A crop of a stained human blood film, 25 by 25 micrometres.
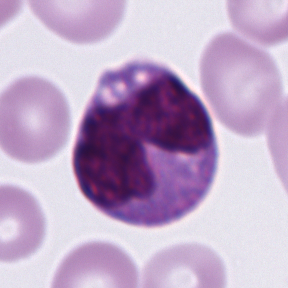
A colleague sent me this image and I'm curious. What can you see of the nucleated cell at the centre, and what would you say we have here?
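The cell measures about 14 micrometres across. Its nucleus fills about 60% of the cell's area and occupies the upper and left parts, with its indentation opening toward the lower right. The cytoplasm is pale lilac with fine, faint granularity. A few small clear vacuoles lie near the upper left edge. This cell is a monocyte.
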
